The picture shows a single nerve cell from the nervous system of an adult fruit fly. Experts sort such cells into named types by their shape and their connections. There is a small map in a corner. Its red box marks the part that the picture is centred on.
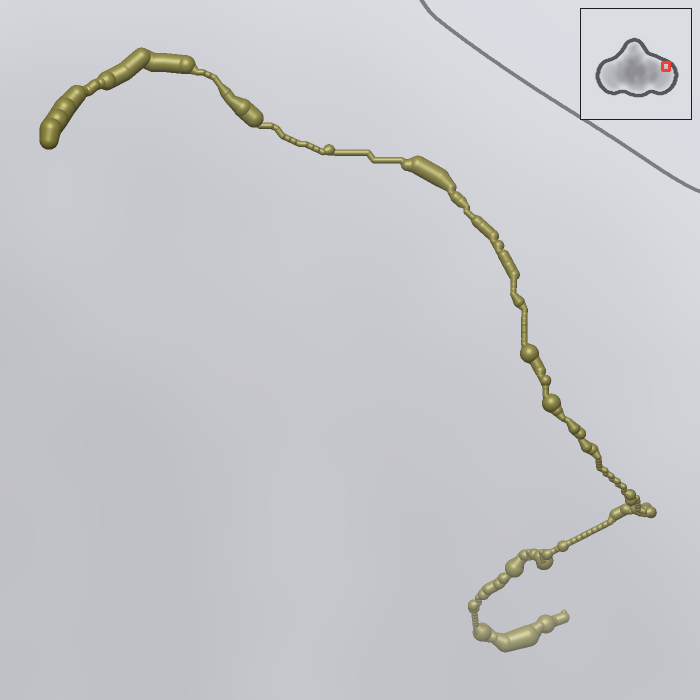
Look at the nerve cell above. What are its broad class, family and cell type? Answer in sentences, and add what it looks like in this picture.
This is a photoreceptor or other optic-lobe sensory neuron. The name of its family is class visual. Its cell type is R8y. No cell body is drawn. There are a dozen or fewer branch ends.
